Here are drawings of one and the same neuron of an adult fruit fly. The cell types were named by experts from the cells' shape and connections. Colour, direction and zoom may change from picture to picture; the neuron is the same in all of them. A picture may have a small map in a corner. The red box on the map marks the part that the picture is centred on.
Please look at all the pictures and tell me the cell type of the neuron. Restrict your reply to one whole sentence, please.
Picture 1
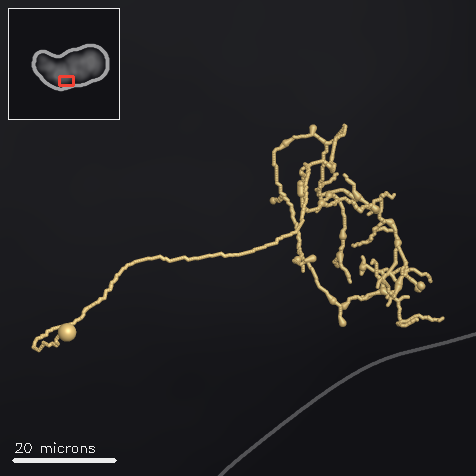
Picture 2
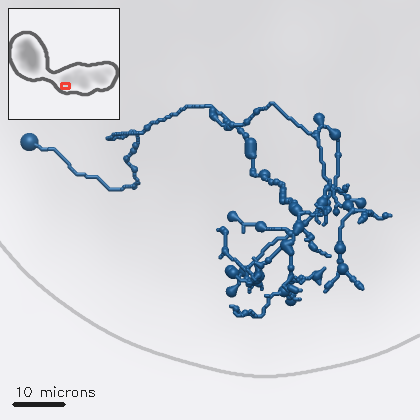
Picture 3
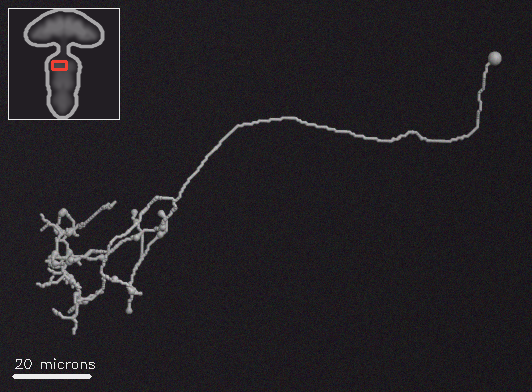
For this neuron, the cell type is IN14A115.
